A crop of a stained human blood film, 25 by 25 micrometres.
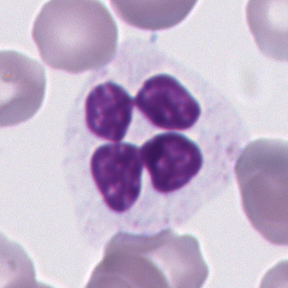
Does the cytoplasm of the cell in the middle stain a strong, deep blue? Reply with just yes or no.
No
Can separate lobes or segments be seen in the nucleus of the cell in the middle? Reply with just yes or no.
Yes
